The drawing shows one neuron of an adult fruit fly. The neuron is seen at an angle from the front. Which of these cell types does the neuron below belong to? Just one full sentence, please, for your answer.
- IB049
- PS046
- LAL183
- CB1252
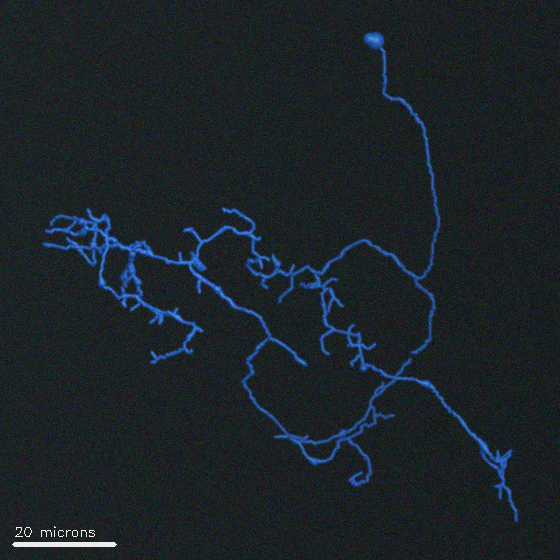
As for cell type, this neuron is CB1252.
